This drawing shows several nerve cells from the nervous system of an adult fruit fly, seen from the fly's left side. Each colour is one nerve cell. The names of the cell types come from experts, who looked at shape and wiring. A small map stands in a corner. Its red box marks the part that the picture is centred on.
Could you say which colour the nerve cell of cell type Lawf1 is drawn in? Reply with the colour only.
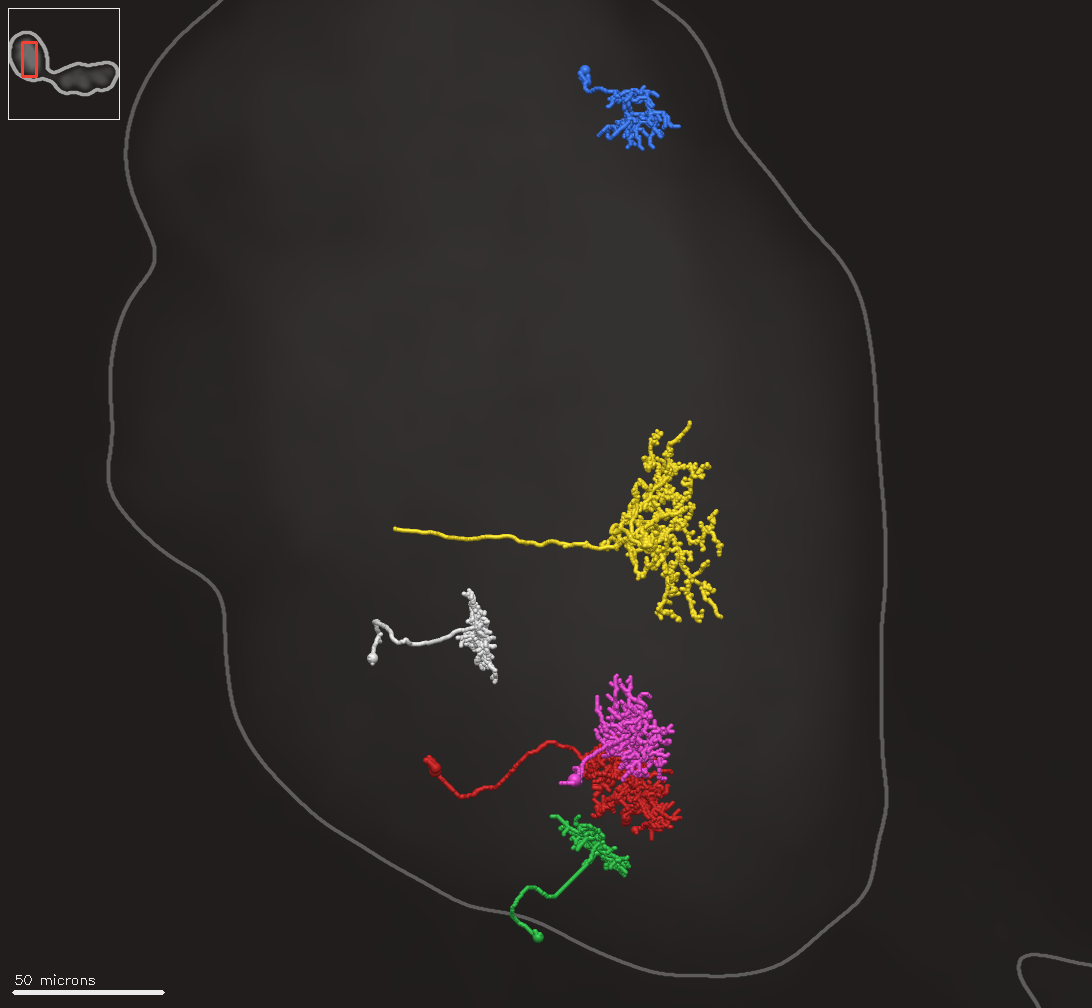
yellow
